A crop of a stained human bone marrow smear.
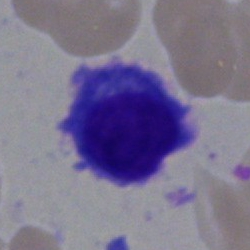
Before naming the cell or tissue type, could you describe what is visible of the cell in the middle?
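Small bleb-like protrusions are most noticeable on the left and lower left edges. The nucleus stains very dark purple, hard to separate from the cytoplasm. Scant cytoplasm is deep, intense blue. A slightly paler, streaky area lies in the upper part. This is a plasma cell.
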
